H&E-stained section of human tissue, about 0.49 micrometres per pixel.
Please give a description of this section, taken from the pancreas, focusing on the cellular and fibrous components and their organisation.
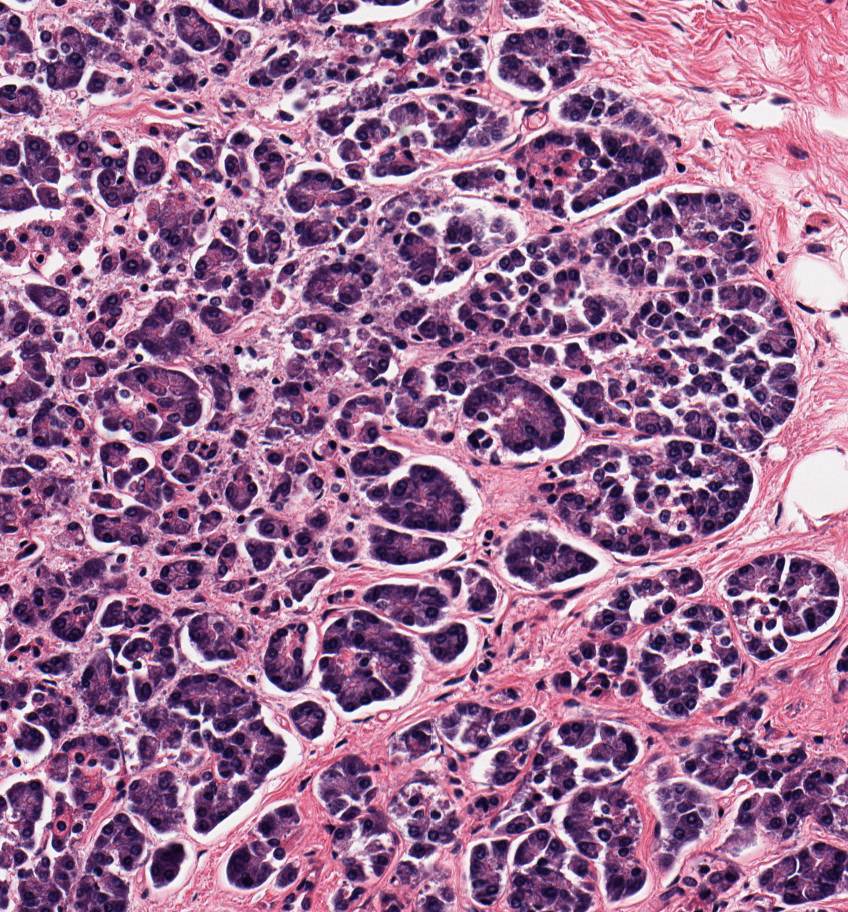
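Closely packed small epithelial nests and clusters fill almost all the field except its upper right corner. In many, nuclei lie peripherally and cytoplasm gathers centrally, making small acinar-like groupings. The round nuclei have dark chromatin, some with small nucleoli, within moderate granular purple cytoplasm.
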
